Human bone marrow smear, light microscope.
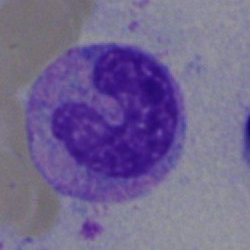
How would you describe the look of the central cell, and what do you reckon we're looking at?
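A horseshoe-shaped nucleus curves around a deep notch that opens toward the upper left. Its chromatin is dark purple and coarsely clumped, interrupted by small paler patches. Pale pinkish-lilac cytoplasm forms a moderate rim, widest on the left side, with fine pinkish granules scattered through it. This cell is a band neutrophil.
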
